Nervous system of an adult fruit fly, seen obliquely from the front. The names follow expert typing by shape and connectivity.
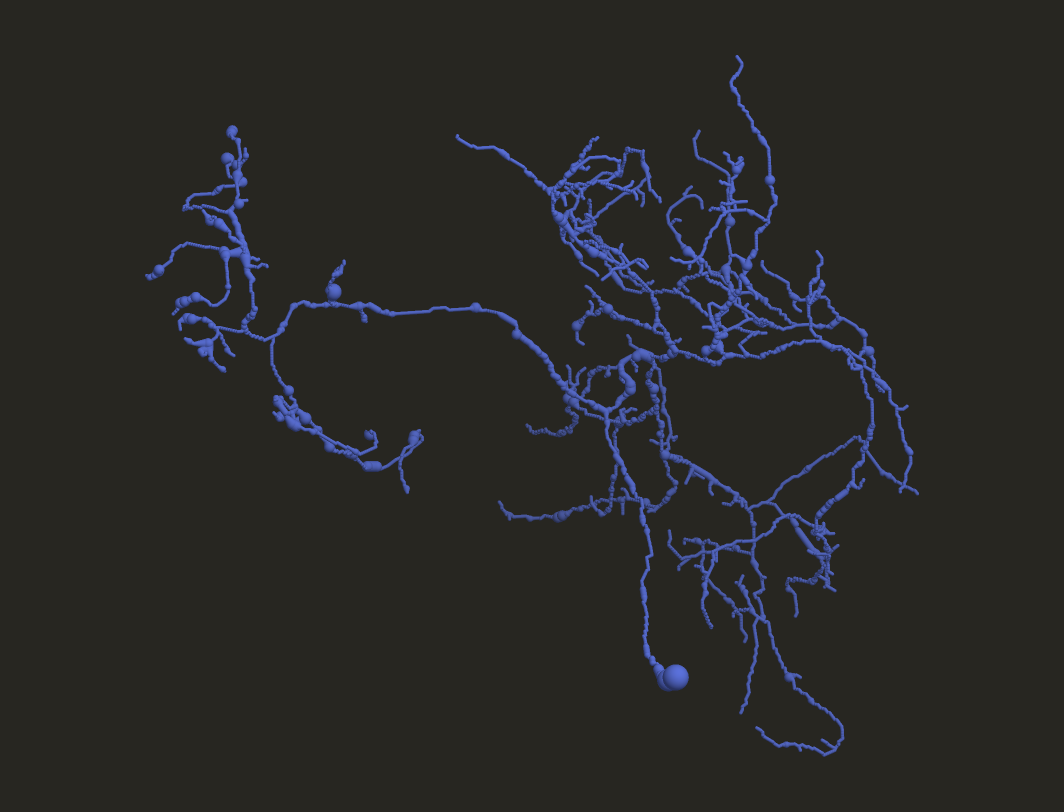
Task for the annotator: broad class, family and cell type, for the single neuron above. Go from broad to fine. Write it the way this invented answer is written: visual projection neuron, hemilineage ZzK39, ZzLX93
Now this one: central-brain intrinsic neuron, hemilineage CREl1, CL123_a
